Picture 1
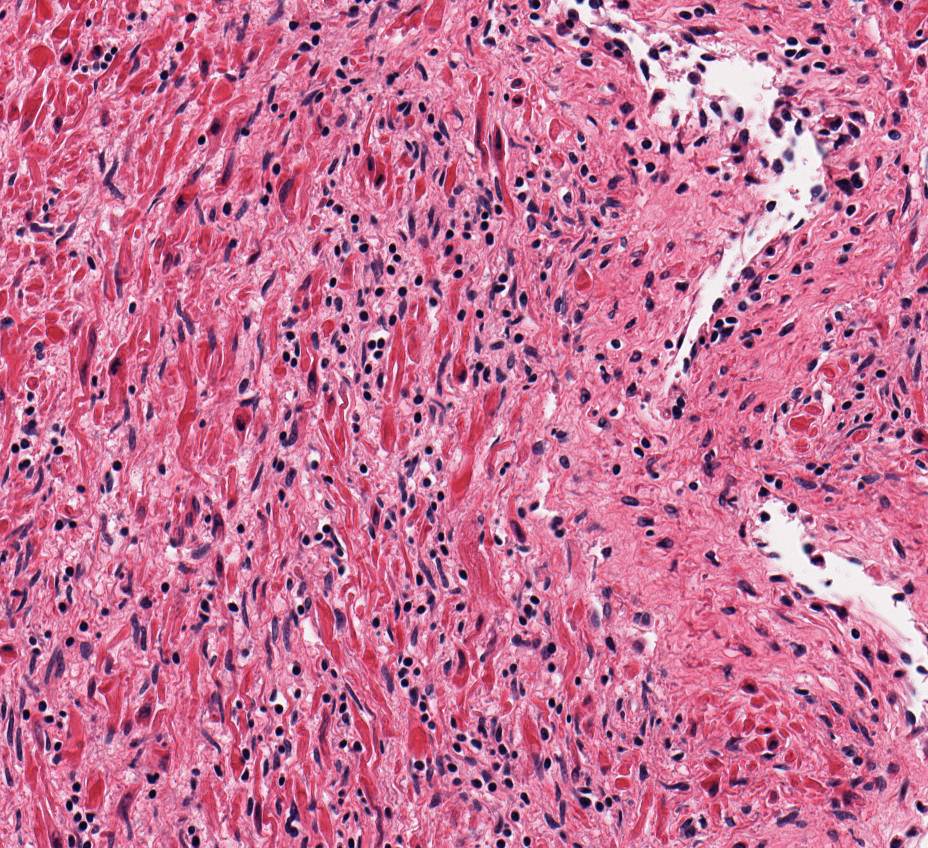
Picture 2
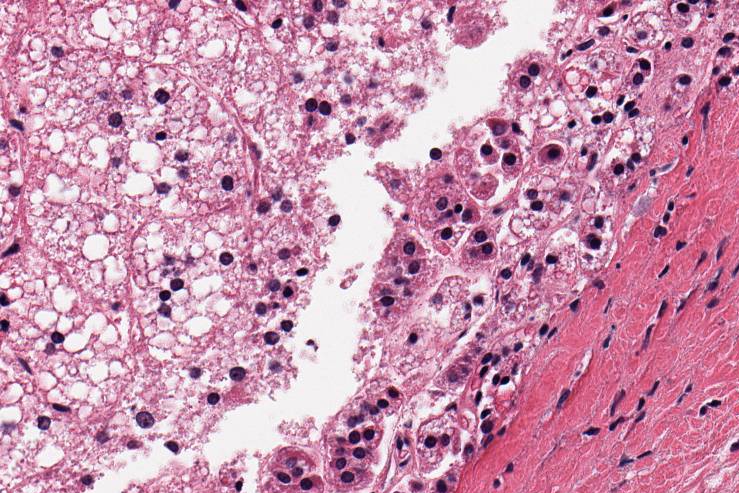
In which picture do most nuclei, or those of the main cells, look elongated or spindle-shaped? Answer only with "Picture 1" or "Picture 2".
Picture 1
